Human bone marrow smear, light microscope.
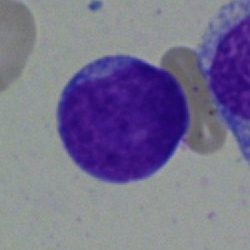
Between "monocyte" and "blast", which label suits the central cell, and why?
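It's a blast, not a monocyte. Look first at the cytoplasm: there is only a scant rim of it, widest at the upper left.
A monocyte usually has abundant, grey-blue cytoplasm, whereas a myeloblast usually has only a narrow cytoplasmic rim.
The rest you can simply note: the cell is round with a smooth outline, the chromatin is dark purple with a fine, mottled texture, and no granules are seen in the cytoplasm.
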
